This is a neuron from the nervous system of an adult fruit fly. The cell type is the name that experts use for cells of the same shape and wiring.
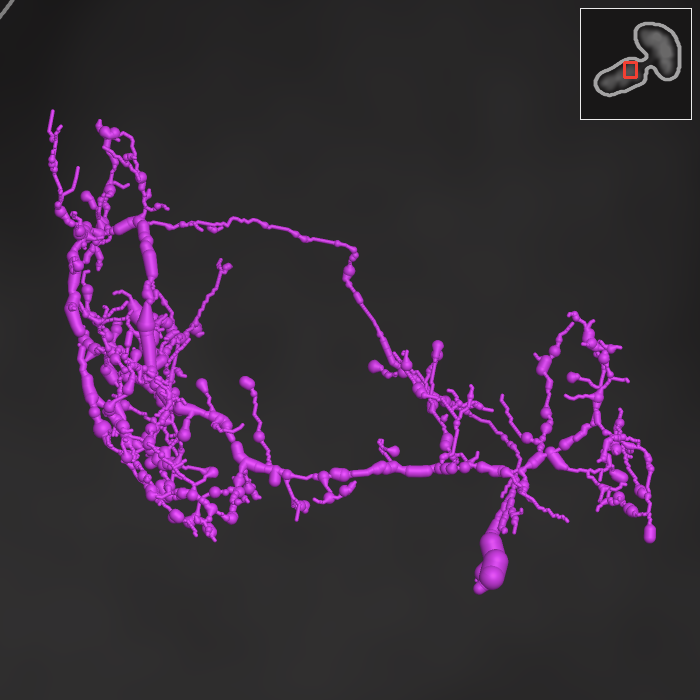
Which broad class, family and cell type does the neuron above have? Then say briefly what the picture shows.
This is a nerve-cord intrinsic neuron. The family is hemilineage 13A. It is of cell type IN13A007. It is in the nerve cord and does not reach the brain. The cell body is at the lower right of the picture. Dozens of branch ends can be seen.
